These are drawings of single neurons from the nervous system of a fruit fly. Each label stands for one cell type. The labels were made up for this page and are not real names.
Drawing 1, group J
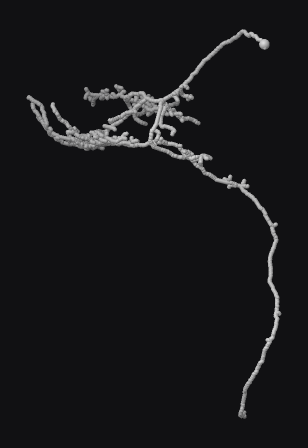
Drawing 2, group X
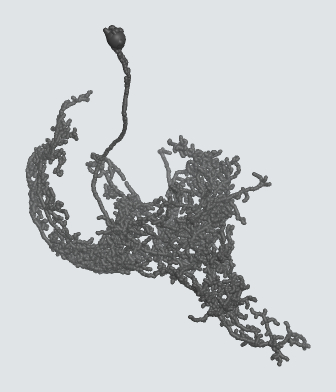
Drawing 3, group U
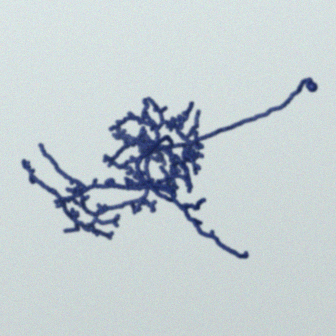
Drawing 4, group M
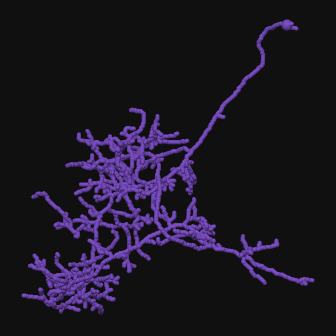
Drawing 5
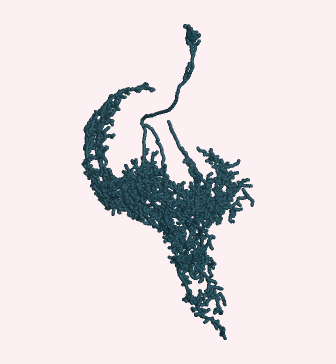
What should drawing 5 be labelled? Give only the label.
group X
